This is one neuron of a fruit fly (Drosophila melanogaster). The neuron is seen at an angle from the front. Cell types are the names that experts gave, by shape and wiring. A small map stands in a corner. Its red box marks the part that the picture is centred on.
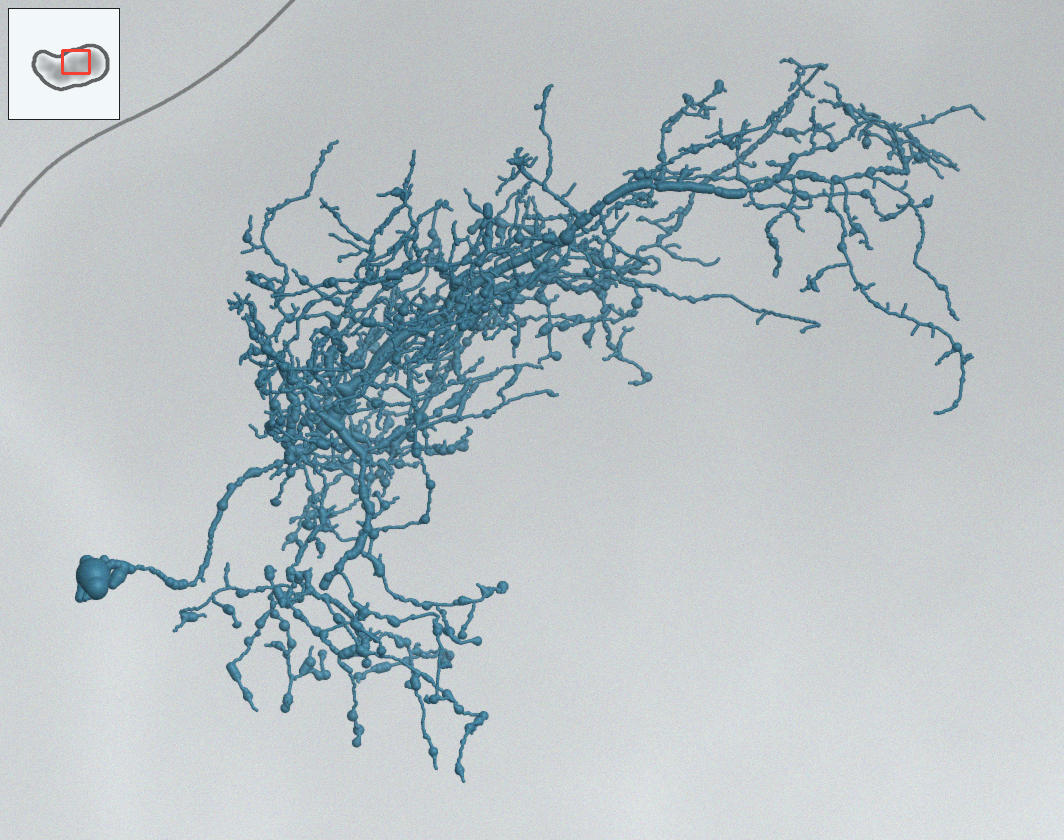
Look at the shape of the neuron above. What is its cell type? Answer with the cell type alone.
SLP130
